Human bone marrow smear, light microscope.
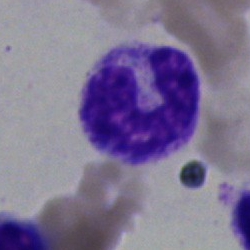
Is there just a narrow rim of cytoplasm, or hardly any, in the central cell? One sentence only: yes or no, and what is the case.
Yes, around the nucleus there is only a narrow rim of cytoplasm.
